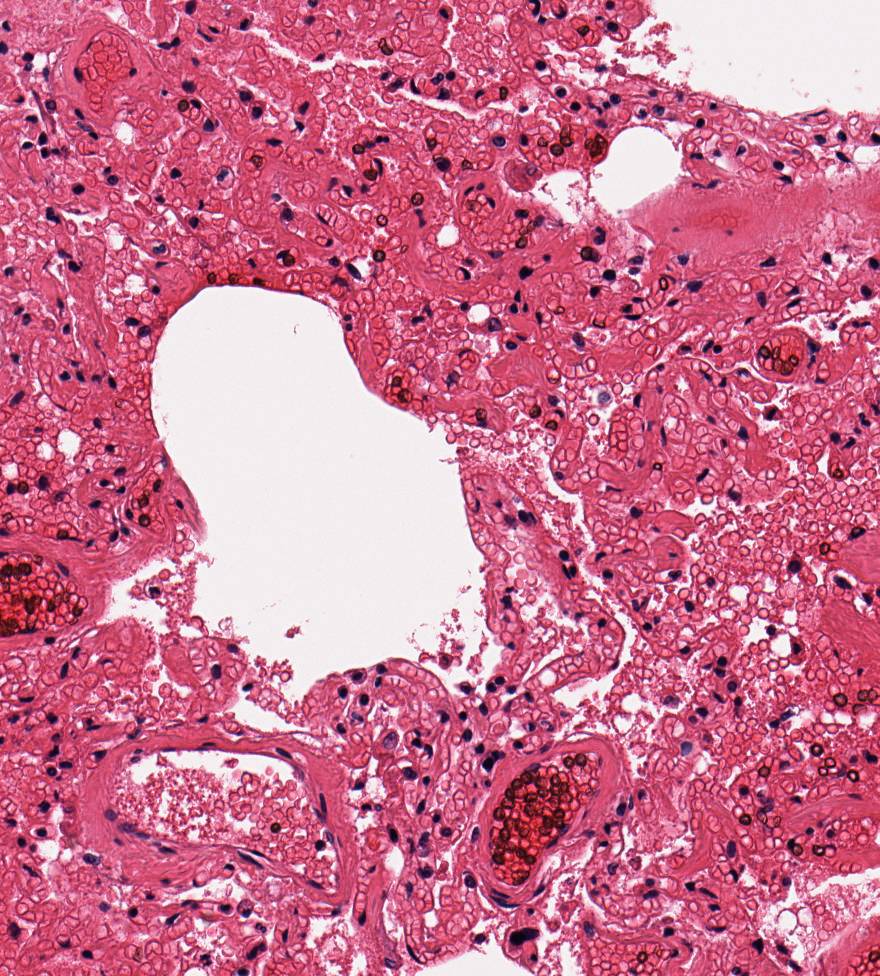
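Lung. Thin pink septa enclose small spaces packed with red blood cells everywhere; the septa carry small dark oval nuclei in pink fibrous tissue. Notice, bottom left, a thick pink-walled vessel holding loosely scattered pale red blood cells, with single dark brown-red cells among them.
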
